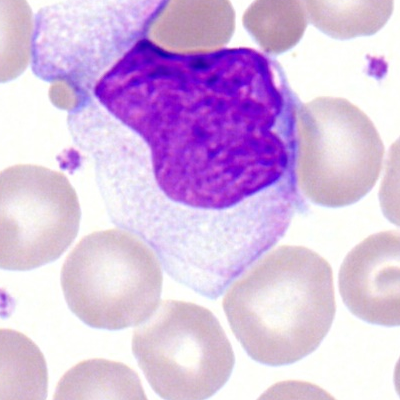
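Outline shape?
Irregular and angular, not round.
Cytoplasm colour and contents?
Pale grey-lilac, with fine pink-purple granules scattered through it.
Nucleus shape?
Irregular, its edges folded and notched.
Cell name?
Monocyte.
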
